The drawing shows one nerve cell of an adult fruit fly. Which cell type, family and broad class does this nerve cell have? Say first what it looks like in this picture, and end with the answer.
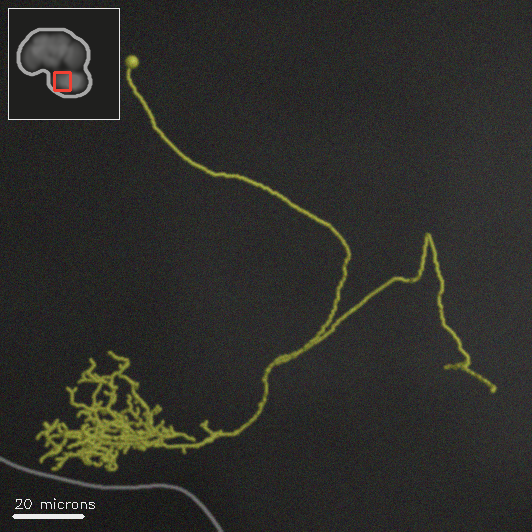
By the scale bar it is about 130 microns wide in this view. Dozens of branch ends can be seen. The cell type is IN23B081. Its family is hemilineage 23B. Its broad class is nerve-cord intrinsic neuron.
